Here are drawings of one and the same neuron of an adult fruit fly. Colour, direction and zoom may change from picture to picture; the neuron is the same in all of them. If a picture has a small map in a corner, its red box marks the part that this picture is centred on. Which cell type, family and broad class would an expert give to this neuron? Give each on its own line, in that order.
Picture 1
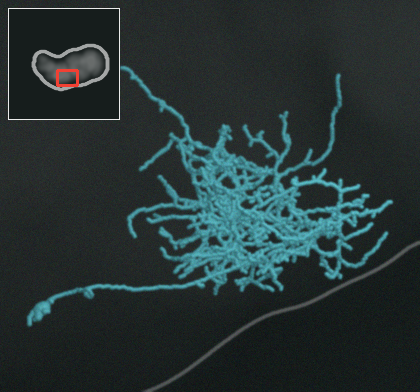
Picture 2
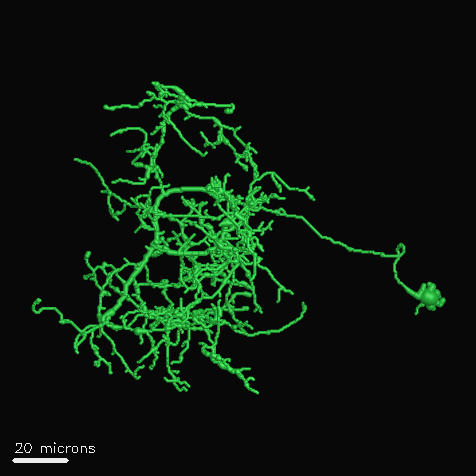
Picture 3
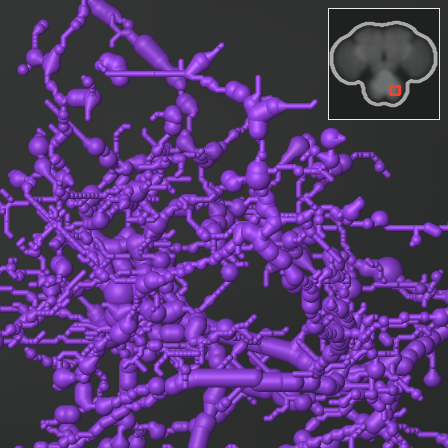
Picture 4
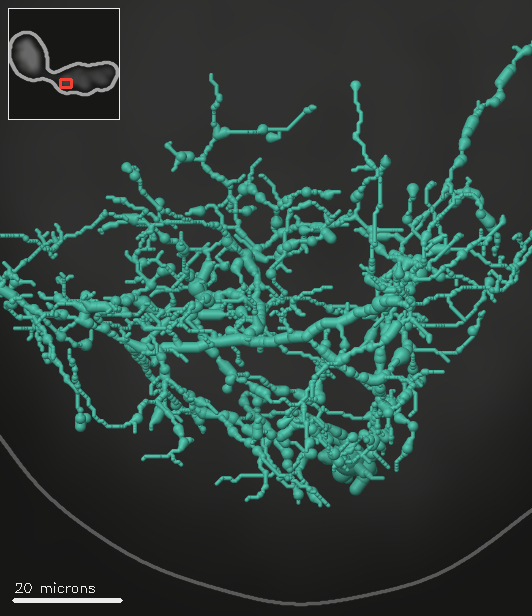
IN13B013
hemilineage 13B
nerve-cord intrinsic neuron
